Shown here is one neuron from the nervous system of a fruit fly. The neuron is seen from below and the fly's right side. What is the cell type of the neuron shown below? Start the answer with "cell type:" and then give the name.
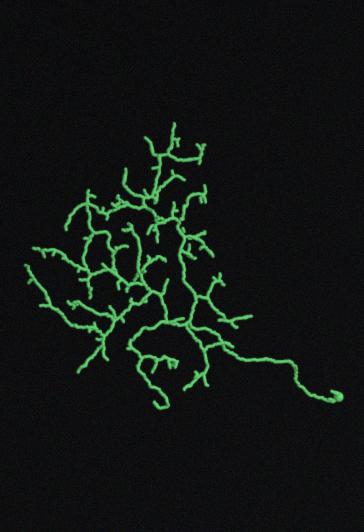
cell type: Cm11b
